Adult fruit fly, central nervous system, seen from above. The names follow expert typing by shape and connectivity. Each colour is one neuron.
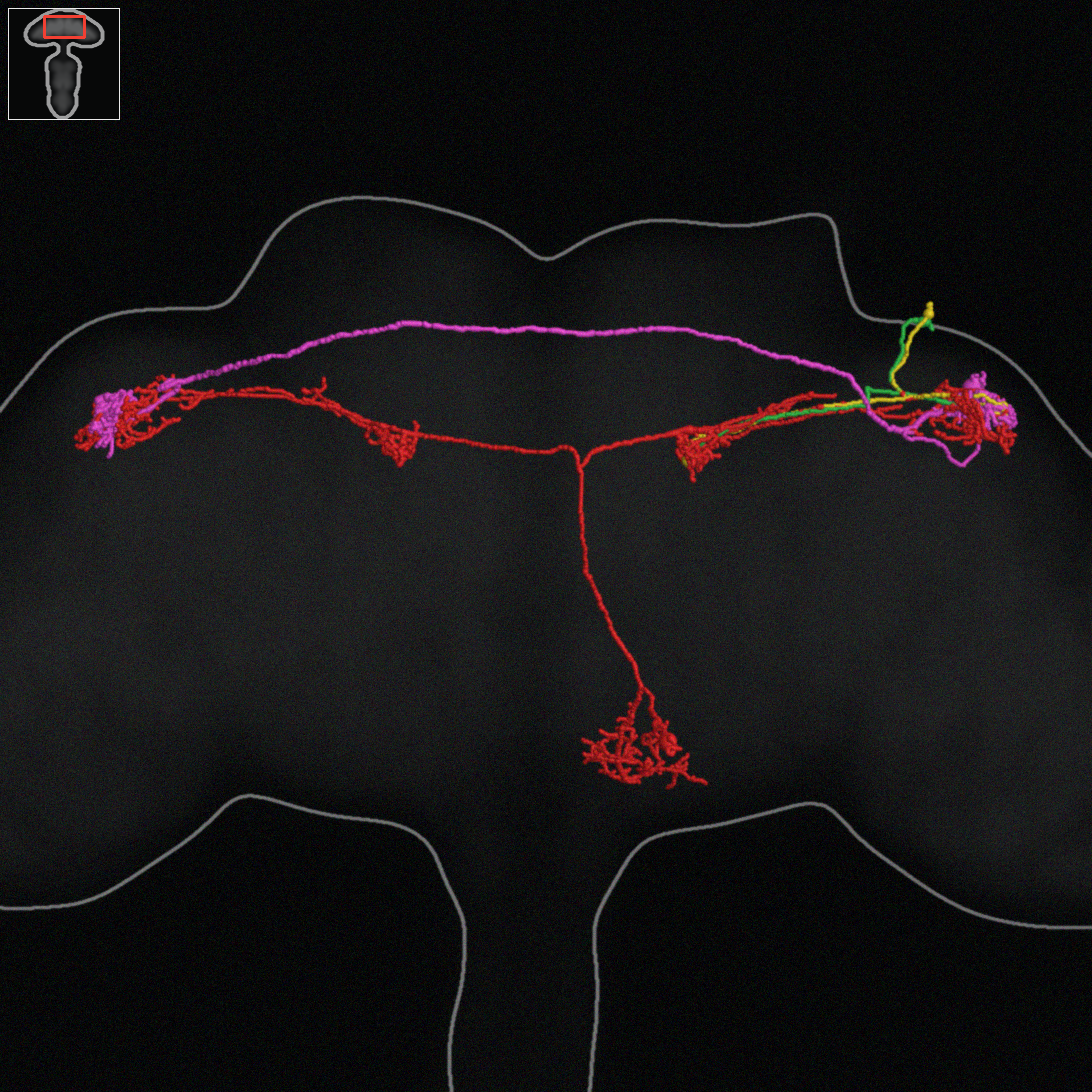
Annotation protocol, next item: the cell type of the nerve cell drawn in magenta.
TuTuB_a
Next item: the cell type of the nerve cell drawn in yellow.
TuBu09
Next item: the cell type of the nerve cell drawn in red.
AOTU046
